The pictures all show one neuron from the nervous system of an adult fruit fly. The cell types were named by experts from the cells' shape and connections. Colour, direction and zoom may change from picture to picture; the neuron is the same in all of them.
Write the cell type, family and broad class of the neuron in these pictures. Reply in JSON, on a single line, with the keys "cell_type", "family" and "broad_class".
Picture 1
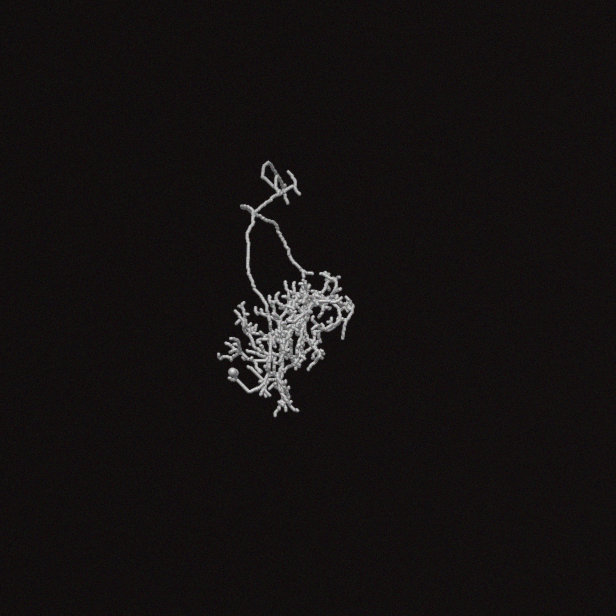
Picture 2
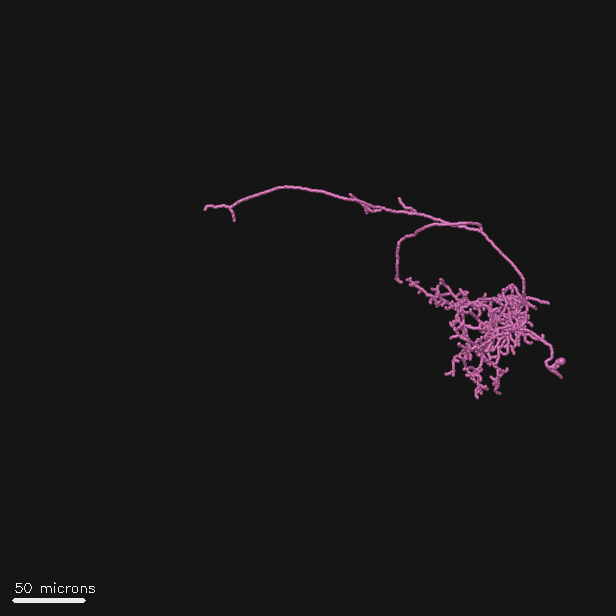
{"cell_type": "CB3302", "family": "hemilineage VLPl&p2_lateral", "broad_class": "central-brain intrinsic neuron"}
